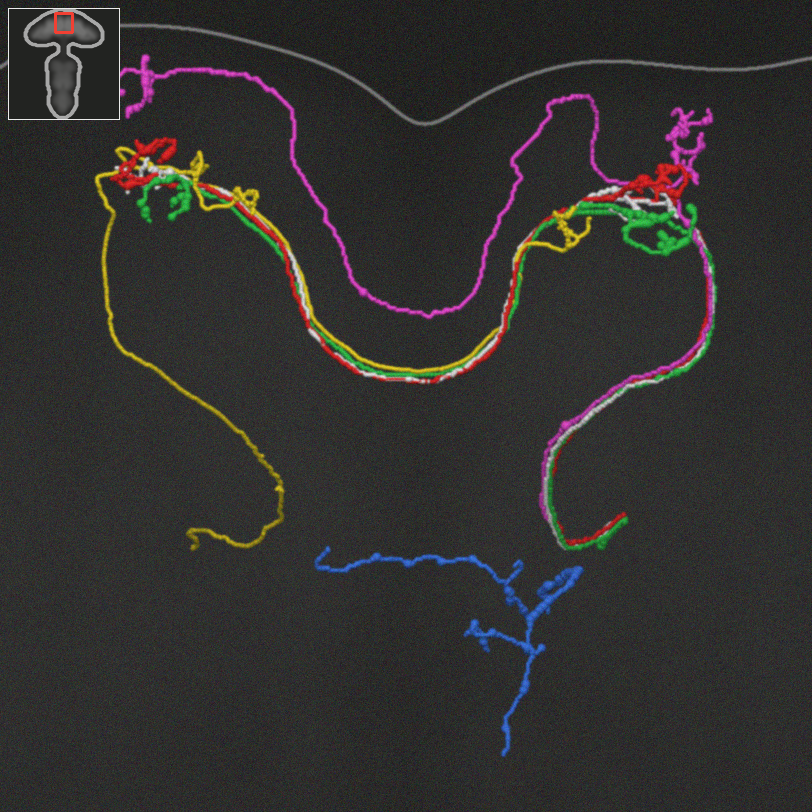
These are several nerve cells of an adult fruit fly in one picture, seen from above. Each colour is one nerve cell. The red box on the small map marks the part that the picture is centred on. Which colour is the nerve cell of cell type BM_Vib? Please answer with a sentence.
The colour is blue.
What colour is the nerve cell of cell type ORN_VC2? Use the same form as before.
The colour is red.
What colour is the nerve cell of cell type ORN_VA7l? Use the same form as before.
The colour is magenta.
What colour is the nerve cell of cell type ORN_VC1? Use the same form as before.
The colour is green.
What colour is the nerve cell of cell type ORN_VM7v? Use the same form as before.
The colour is yellow.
